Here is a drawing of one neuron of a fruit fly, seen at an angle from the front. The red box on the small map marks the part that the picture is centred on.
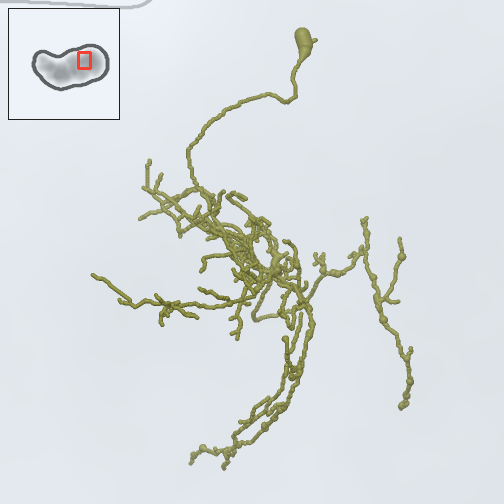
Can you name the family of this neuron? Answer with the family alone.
hemilineage SMPad3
